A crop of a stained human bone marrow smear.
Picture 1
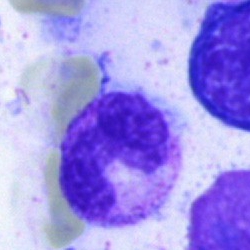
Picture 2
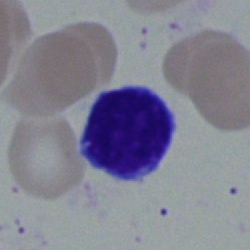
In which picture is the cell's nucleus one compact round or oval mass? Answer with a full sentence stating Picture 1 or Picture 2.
There is a cell with one compact round or oval nucleus in picture 2.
